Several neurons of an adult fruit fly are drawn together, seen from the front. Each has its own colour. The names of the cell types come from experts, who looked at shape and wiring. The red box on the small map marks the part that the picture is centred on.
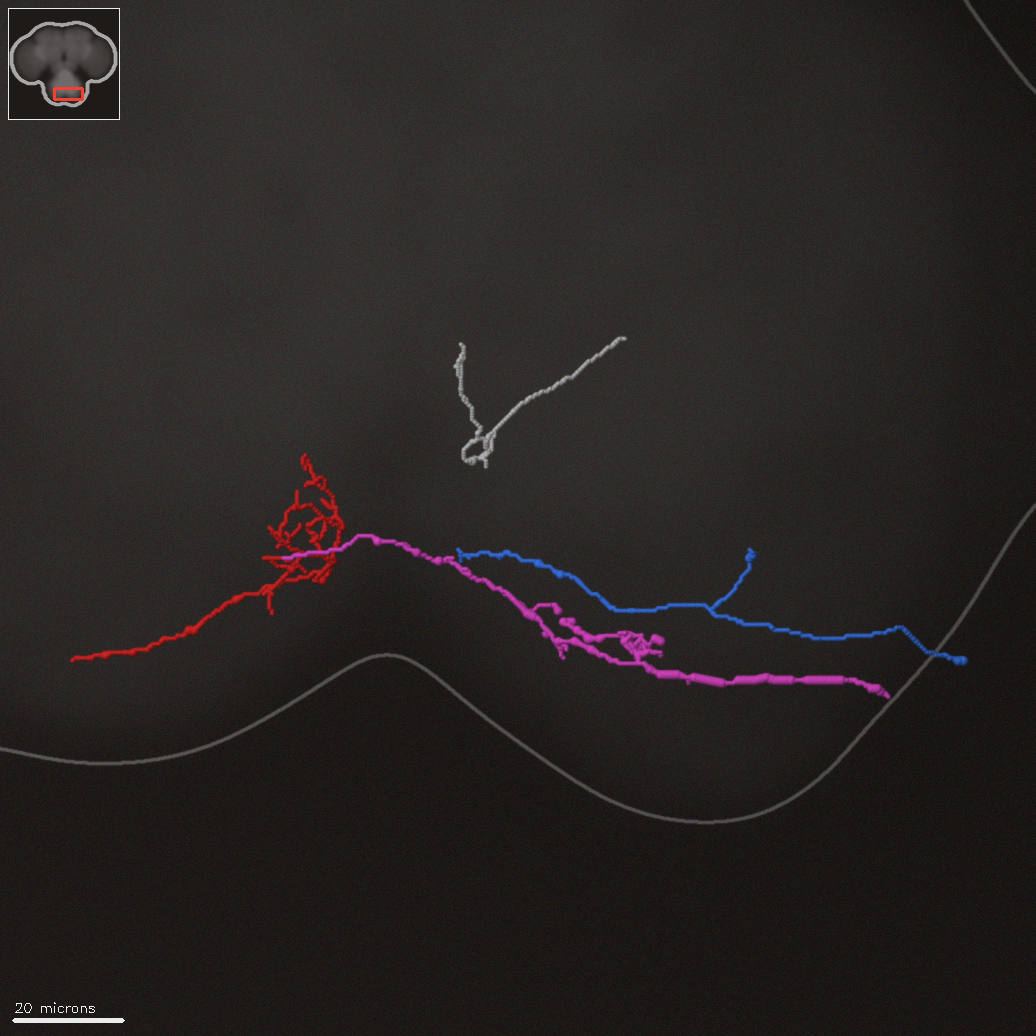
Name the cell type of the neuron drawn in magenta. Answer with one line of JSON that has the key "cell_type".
{"cell_type": "LgLG7"}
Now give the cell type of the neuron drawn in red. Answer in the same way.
{"cell_type": "LgLG1b"}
